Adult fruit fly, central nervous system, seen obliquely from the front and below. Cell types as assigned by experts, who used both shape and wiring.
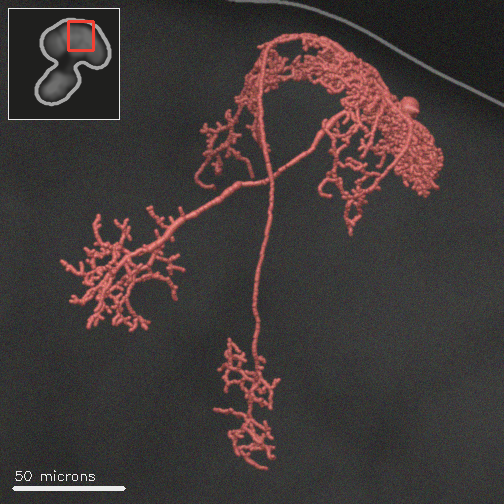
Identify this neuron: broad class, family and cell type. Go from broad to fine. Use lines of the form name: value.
broad class: central-brain intrinsic neuron
family: MBON
cell type: MBON32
